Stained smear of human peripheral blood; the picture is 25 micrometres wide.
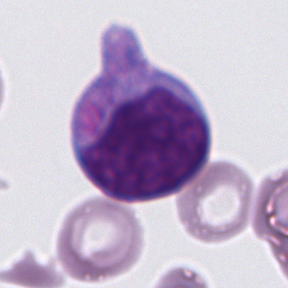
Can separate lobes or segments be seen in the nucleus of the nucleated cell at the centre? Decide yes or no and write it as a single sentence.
No, the nucleus is not divided into lobes but is one compact round, oval or kidney-shaped mass.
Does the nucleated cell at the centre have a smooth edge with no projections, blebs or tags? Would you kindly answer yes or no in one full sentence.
No, the outline of this cell is ragged or frayed, or it has projections, blebs or tags.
